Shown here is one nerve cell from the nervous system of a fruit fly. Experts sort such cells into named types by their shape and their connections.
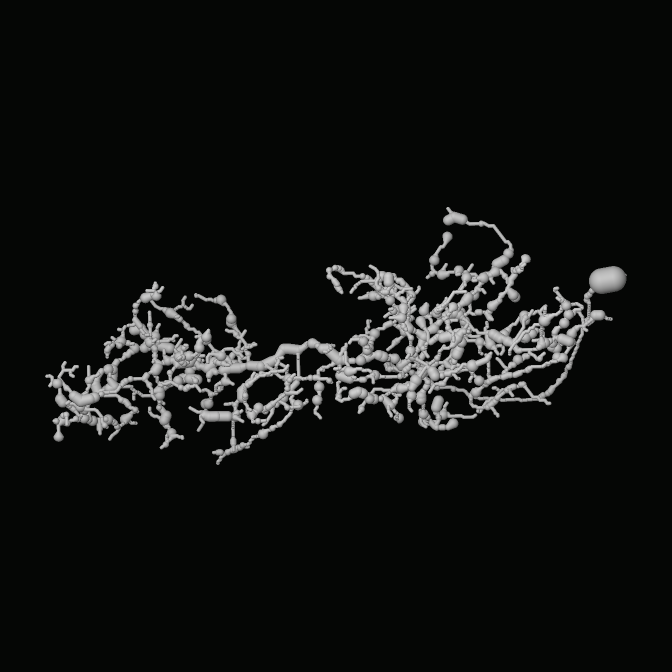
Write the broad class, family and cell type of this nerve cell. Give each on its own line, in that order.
central-brain intrinsic neuron
hemilineage TRdm
GNG075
